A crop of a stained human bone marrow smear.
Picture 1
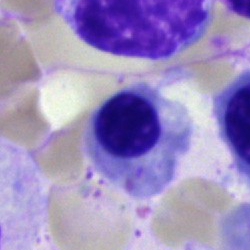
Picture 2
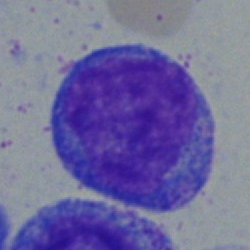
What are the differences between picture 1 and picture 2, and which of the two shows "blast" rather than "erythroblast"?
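So, the erythroblast is in picture 1, and the blast is in picture 2. Comparing the chromatin first: in the erythroblast it's dark and densely condensed, while in the blast it's finely stippled, with no coarse dark clumps.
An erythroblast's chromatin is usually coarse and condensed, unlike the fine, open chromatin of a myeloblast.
I can't see a nucleolus in the erythroblast.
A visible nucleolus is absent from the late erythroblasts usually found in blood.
Then the proportions: in the blast the nucleus fills most of the cell, leaving just a rim of deep blue cytoplasm, thinnest along the top.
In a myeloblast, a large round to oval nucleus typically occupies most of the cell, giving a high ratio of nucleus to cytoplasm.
There are no granules in the blast's cytoplasm.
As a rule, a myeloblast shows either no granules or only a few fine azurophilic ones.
The outlines differ as well: the blast is round and smooth, while the erythroblast's outline is irregular rather than smoothly round. In the erythroblast the nucleus sits off-centre toward the upper left, with a paler zone of cytoplasm just to its right. Those small purple specks just below the erythroblast lie outside the cell.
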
